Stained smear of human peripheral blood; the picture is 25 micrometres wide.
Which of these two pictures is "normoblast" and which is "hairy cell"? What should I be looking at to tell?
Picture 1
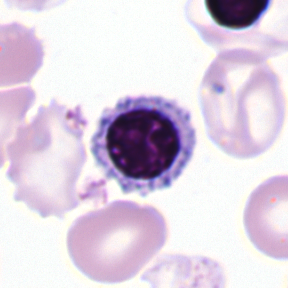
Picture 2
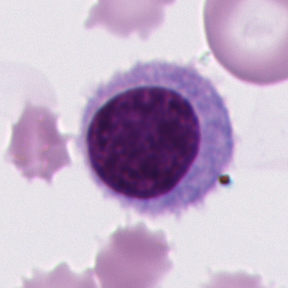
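So, the first picture is the normoblast and the second is the hairy cell. Now the differences: both have something sticking out all round the margin, but in picture 1 these are short, blunt bumps from the cytoplasm on a round overall outline, while in picture 2 the border is finely ragged with many short hair-like projections.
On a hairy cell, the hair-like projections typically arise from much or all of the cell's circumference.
Both nuclei are round in outline, but I make the normoblast's about 6 micrometres across, against about 10 micrometres in the hairy cell, which is about 14 micrometres across overall.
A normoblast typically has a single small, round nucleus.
The proportions differ as well: the normoblast's nucleus fills most of the cell, leaving just a narrow rim of pale greyish-blue cytoplasm, whereas the hairy cell's nucleus fills about 50% of its area. In the normoblast the chromatin is dark purple and densely clumped, and I can't see any nucleoli. In the hairy cell I find no distinct coloured granules and no clear vacuoles in the cytoplasm, and there's a small dark brown dot just outside the lower right edge of the cell.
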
